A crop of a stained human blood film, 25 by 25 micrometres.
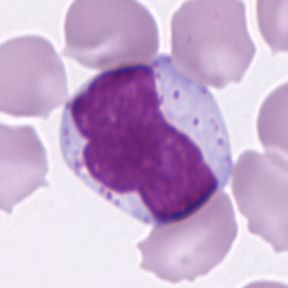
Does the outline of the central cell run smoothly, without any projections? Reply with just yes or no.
Yes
